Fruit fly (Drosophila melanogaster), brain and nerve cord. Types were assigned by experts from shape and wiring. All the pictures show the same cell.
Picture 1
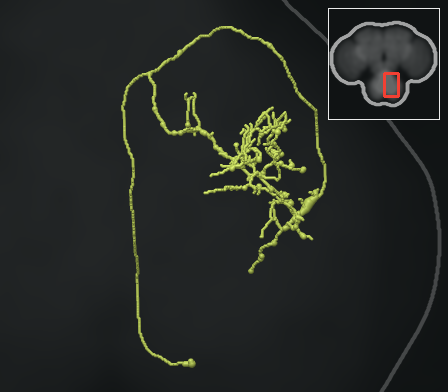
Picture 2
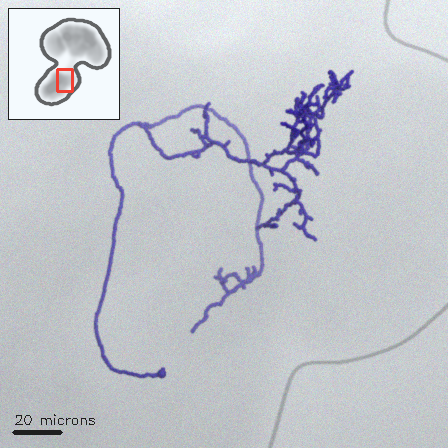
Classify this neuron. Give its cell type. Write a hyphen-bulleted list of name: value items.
- cell type: IN02A034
